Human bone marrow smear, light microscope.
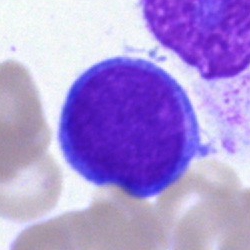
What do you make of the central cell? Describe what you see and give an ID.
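Chromatin finely granular, evenly spread. Outline round and smooth. Cytoplasm deep blue, only a thin rim around the nucleus. Blast.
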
